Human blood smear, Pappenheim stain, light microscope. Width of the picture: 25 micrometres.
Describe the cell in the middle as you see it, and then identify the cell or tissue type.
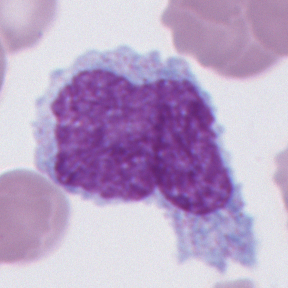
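First, the nucleus: a vertical cleft divides it into two lobes. Second, the cytoplasm: only a narrow rim around the nucleus, apart from a broad tail extending toward the lower right. Third, its texture: finely speckled, without coarse granules. Conclusion: monocyte.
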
